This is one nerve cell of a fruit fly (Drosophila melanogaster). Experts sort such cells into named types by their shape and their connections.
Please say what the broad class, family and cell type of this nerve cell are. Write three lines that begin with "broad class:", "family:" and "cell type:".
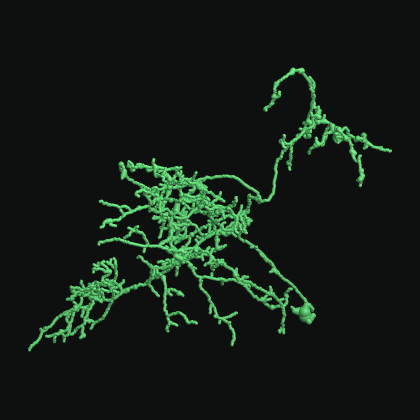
broad class: central-brain intrinsic neuron
family: hemilineage SMPad1
cell type: SMP085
